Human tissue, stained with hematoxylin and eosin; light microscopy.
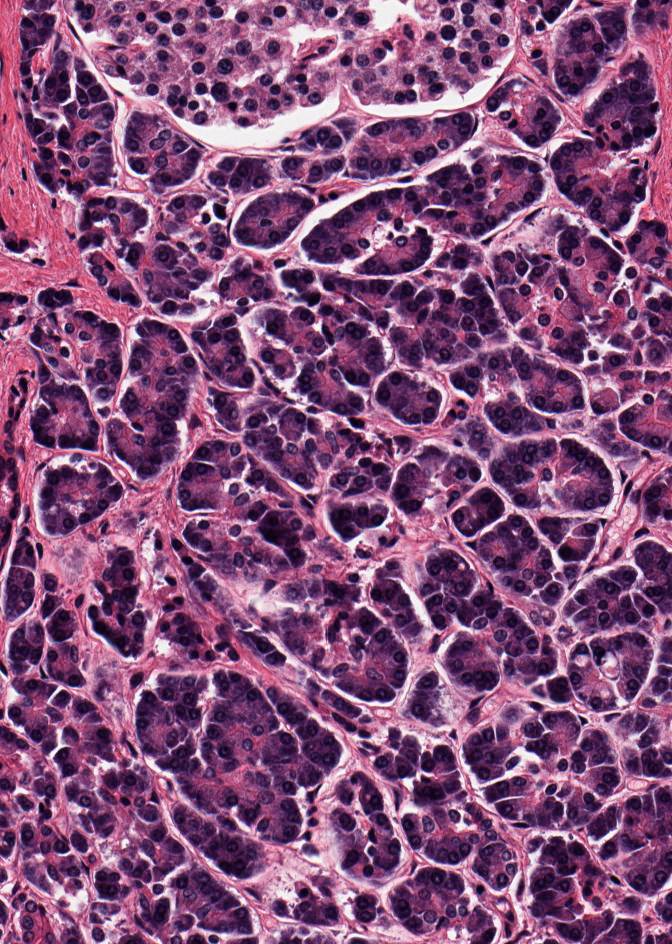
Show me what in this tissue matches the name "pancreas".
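Pancreas fits: closely packed rounded and elongated acini fill the field, grouped into lobules by thin pink fibrous strands.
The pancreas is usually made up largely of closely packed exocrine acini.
Acinar cells: single round dark nucleus, toward the base. Most acini: no wide central lumen, only tiny or slit-like spaces. Top centre: larger rounded cell cluster, set off from adjacent acini by a white crescent-shaped space.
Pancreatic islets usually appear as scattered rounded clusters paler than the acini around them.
The cluster's rounded shape fits an islet.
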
